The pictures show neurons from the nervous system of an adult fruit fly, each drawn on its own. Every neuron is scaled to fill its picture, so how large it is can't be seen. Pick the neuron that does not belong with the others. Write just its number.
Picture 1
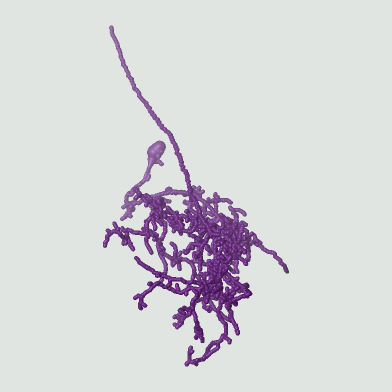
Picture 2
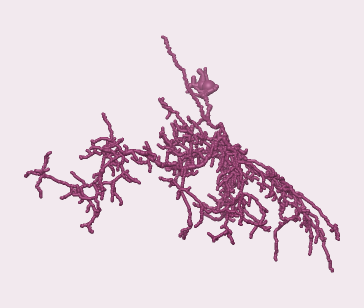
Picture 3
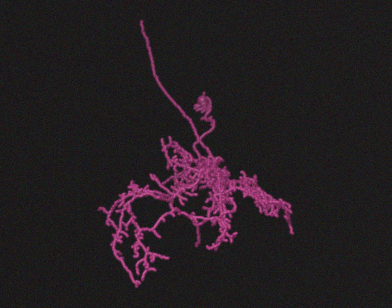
1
